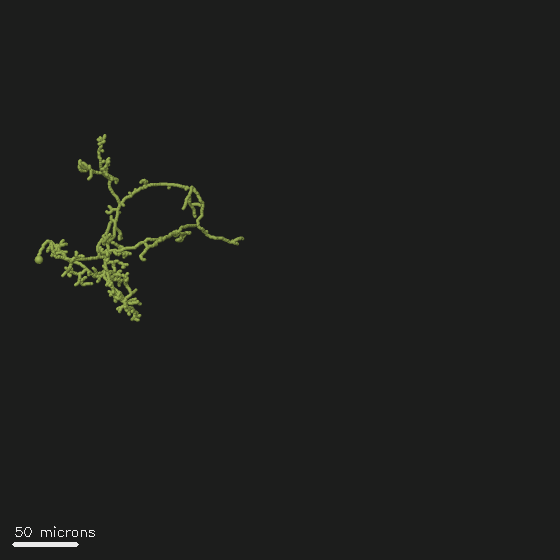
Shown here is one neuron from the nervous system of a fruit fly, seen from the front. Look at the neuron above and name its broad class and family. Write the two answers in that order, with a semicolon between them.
central-brain intrinsic neuron; hemilineage VLPl2_medial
